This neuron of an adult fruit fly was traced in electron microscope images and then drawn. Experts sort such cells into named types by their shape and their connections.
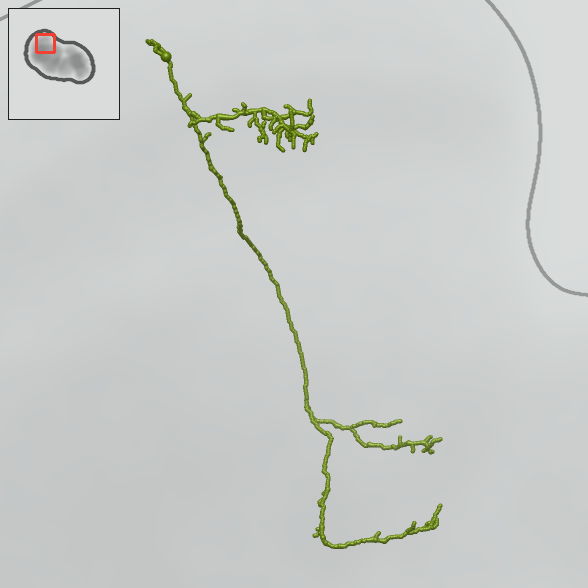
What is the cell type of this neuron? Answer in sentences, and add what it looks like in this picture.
It is of cell type TmY9b. It is an optic-lobe intrinsic neuron. Its cell body lies at the upper left of the picture. Dozens of branch ends can be seen.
